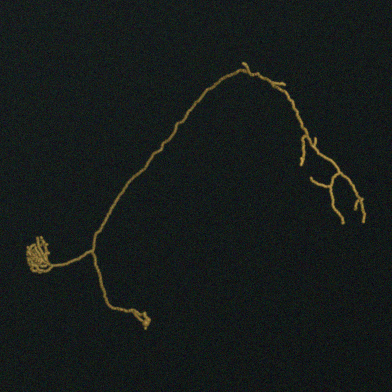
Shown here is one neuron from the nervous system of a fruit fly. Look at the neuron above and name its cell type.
DA2_lPN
